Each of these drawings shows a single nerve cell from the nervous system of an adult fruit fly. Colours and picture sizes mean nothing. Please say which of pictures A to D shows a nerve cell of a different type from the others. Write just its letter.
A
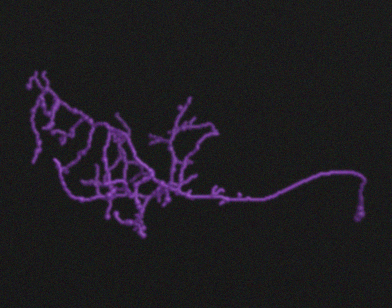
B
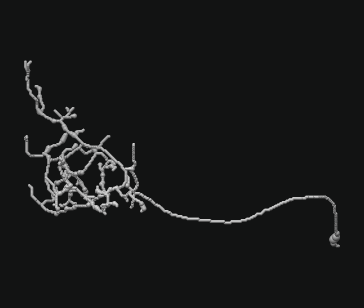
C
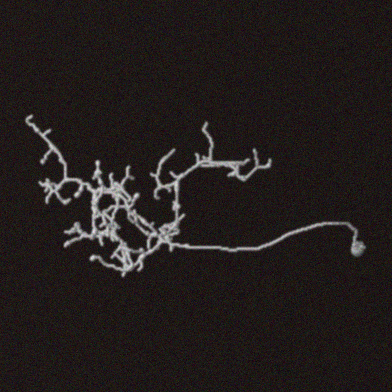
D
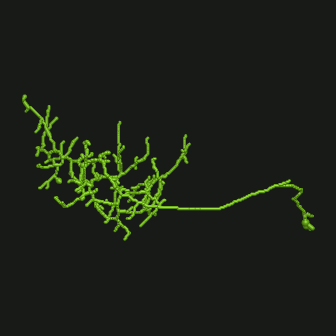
B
